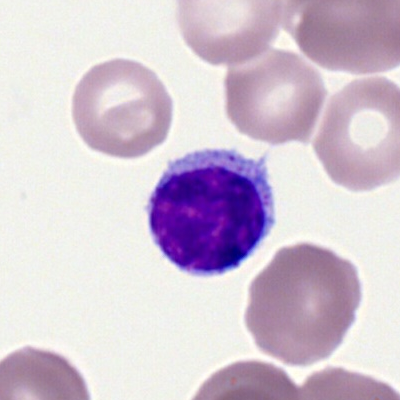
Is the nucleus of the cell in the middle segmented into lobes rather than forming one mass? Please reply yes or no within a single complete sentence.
No, the nucleus of this cell is one compact round, oval or kidney-shaped mass.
